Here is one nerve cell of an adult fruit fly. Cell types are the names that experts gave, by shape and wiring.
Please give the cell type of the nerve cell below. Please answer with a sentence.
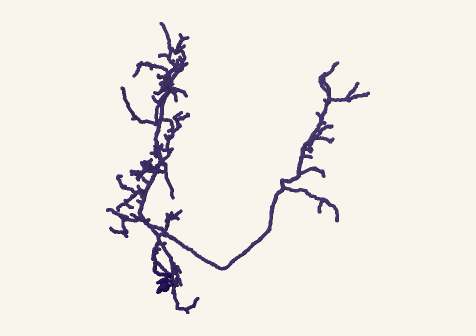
The cell type is PS353.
